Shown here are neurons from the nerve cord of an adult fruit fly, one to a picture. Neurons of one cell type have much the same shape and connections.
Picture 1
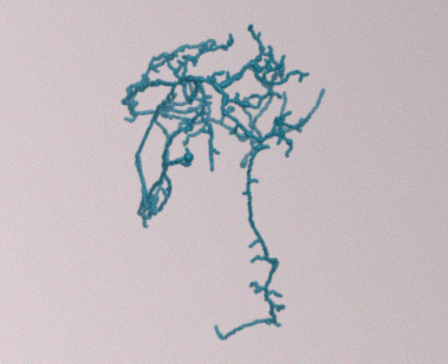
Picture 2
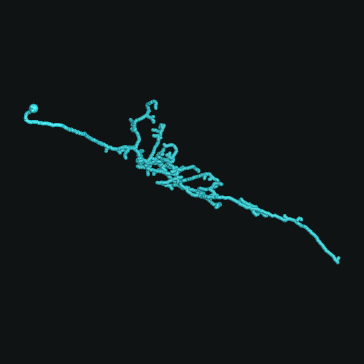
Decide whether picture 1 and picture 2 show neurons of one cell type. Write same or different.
different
